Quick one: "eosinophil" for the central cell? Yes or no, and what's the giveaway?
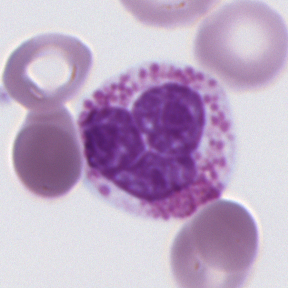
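What I notice first is that the granules lie mainly in the cytoplasm, so the nucleus stays clearly visible.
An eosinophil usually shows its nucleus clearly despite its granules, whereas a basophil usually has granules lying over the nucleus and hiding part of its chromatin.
So eosinophil fits, and the clearly visible nucleus counts against basophil. Looking further, the chromatin is dark purple and dense, and no nucleoli are visible. The cytoplasm holds many round reddish-purple granules, and between them it is very pale. The outline, finally, is roughly round and smooth.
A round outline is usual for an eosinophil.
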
